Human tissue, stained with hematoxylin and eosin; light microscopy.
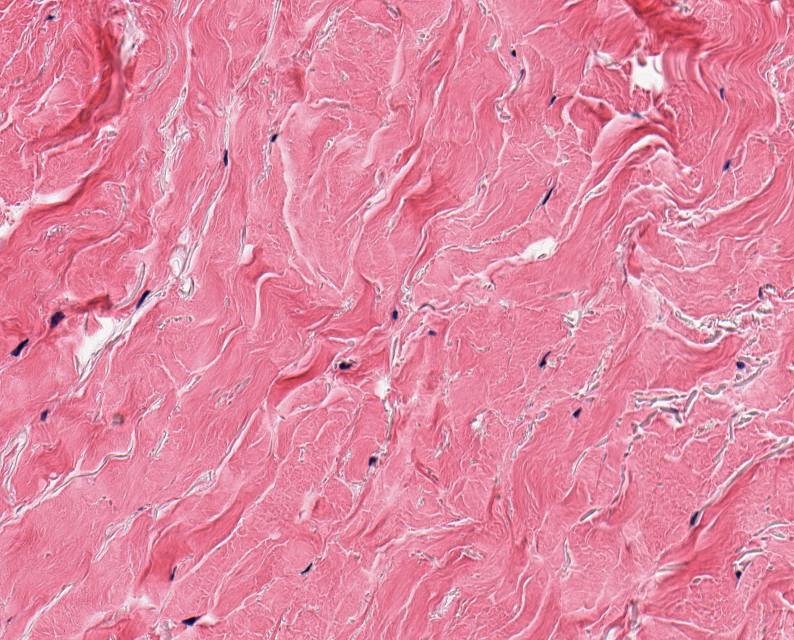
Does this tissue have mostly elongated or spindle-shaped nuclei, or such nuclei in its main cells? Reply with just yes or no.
Yes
